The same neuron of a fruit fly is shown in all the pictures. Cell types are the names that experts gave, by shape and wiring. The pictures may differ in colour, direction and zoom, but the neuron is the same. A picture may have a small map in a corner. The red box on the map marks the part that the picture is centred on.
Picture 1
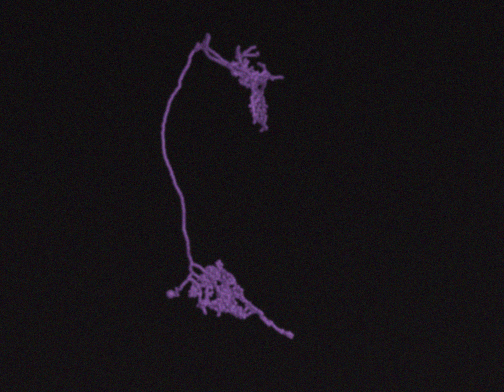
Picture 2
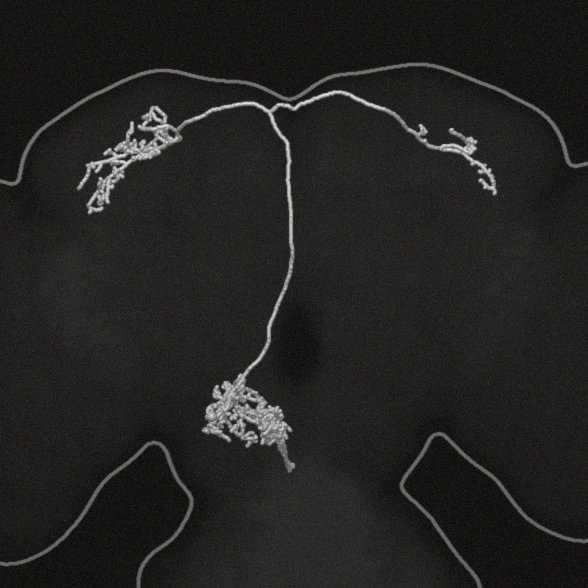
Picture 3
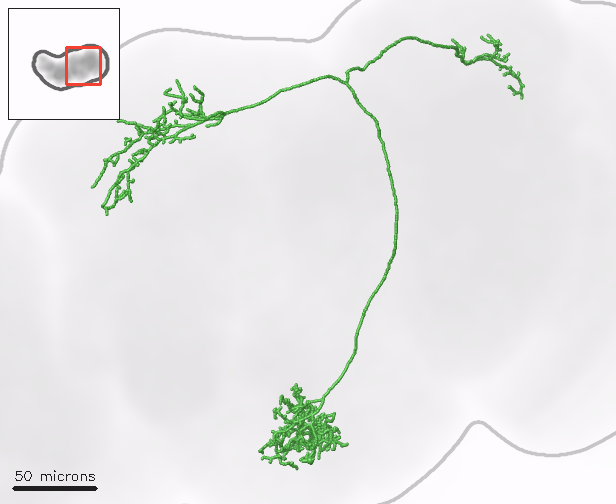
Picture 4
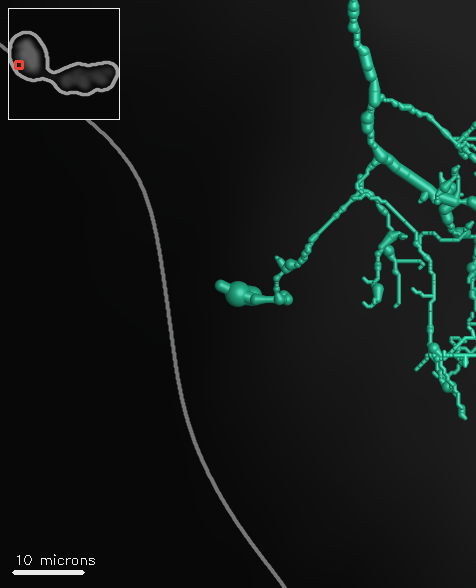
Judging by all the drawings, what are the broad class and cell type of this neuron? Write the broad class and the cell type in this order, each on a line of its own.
central-brain intrinsic neuron
GNG485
